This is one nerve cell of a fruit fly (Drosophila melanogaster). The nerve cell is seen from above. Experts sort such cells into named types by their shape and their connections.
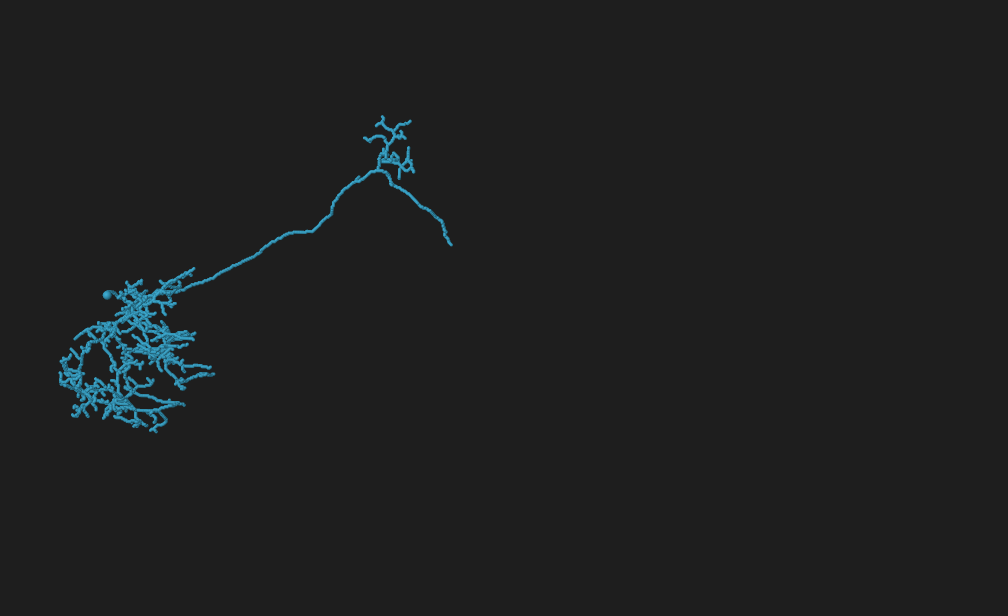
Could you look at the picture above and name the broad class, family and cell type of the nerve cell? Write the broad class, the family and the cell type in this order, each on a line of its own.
central-brain intrinsic neuron
hemilineage LHl2_dorsal
CB3212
